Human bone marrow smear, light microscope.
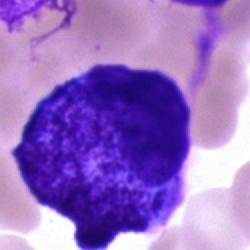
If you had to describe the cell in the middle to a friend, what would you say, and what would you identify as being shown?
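See how the edge is roughly rounded but uneven and bumpy, with a rounded bleb bulging out from the bottom. It's stained an intense dark blue-purple all over, though the right part is more evenly dark than the speckled left-centre. That's a promyelocyte.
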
